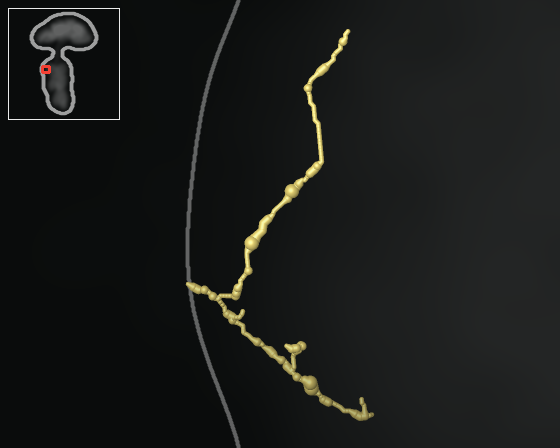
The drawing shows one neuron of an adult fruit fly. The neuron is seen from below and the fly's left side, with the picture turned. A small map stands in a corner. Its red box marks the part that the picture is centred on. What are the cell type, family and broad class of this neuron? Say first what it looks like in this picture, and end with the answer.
It lies in the nerve cord. No cell body is drawn. There are a dozen or fewer branch ends. Its cell type is SNta45. Its family is called class mechanosensory tactile. Its broad class is sensory neuron entering the nerve cord.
